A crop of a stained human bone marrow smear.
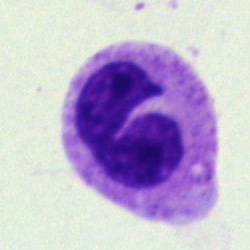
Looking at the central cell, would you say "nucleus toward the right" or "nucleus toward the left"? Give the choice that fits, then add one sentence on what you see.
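Nucleus toward the left. The nucleus lies toward the left, leaving a wider band of cytoplasm on the right.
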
